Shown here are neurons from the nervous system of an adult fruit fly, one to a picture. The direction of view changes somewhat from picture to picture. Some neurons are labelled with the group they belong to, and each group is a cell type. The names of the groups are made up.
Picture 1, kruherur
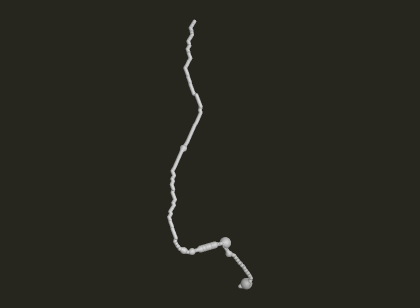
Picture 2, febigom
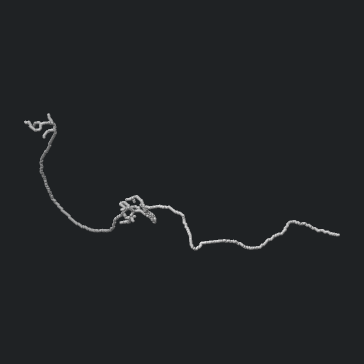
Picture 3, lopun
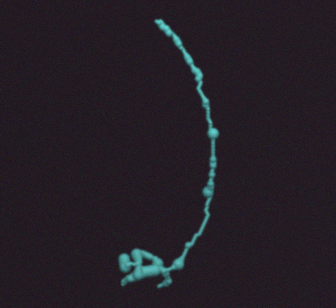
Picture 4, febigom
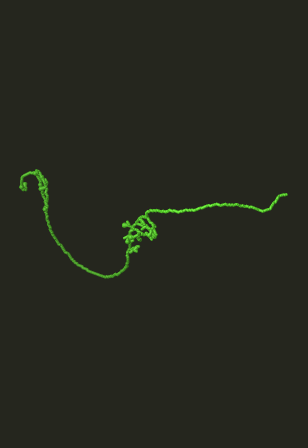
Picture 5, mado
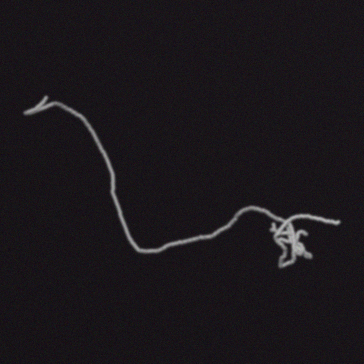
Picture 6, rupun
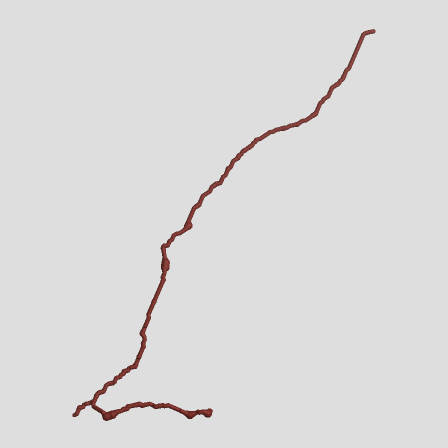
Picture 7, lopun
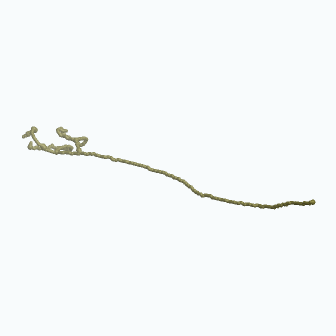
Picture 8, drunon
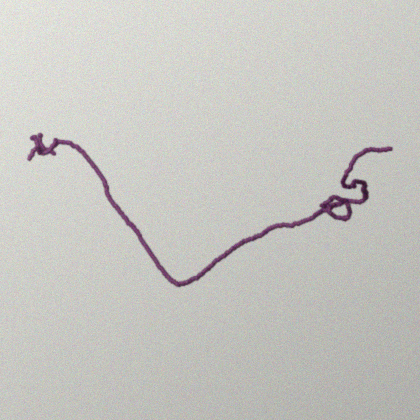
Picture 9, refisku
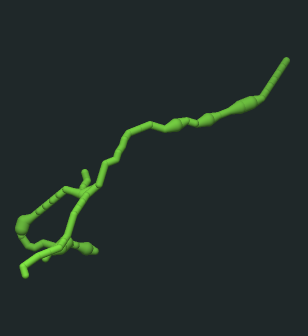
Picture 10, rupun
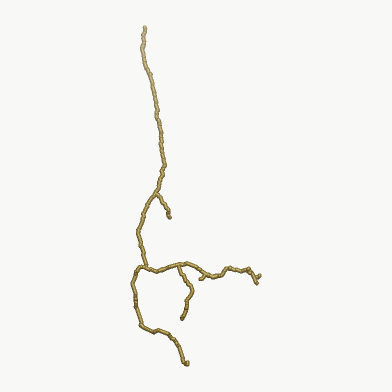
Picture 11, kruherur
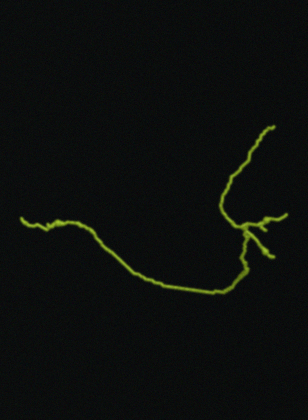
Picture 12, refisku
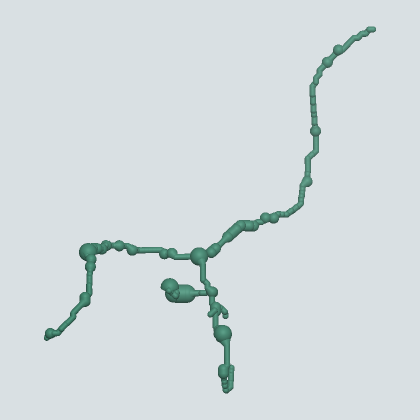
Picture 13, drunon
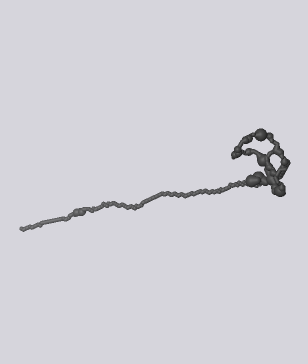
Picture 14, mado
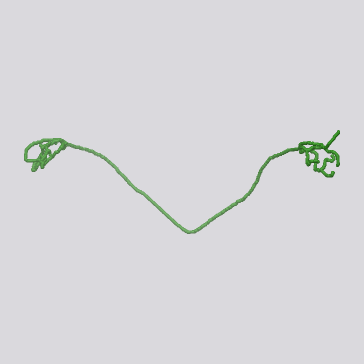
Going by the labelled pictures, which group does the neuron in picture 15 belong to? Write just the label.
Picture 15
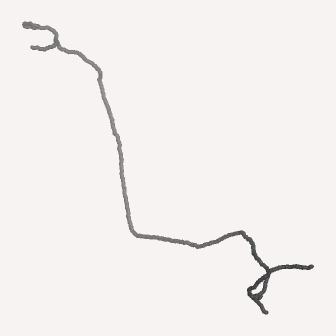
mado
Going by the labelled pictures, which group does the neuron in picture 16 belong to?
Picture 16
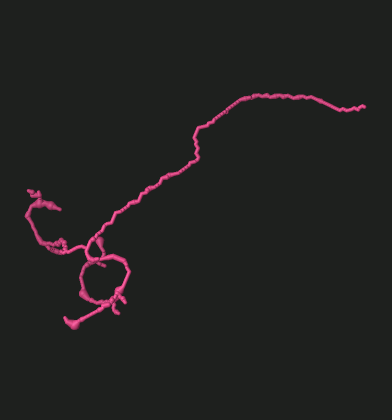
refisku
